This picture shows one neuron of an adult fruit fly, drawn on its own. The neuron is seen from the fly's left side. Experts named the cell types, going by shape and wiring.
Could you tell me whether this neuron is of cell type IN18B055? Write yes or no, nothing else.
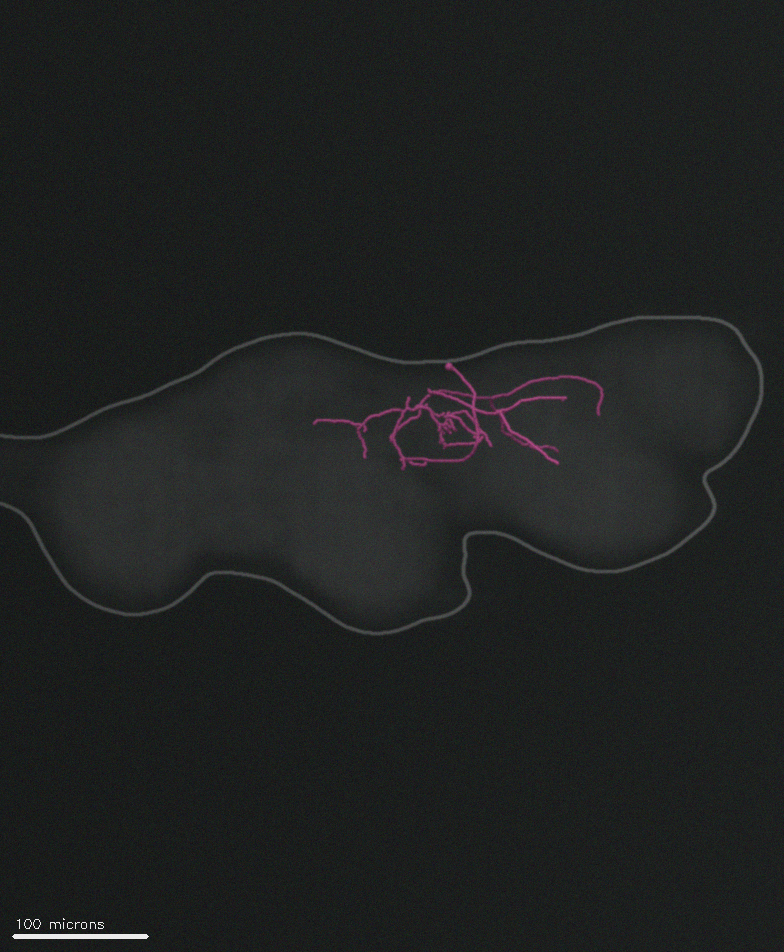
yes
